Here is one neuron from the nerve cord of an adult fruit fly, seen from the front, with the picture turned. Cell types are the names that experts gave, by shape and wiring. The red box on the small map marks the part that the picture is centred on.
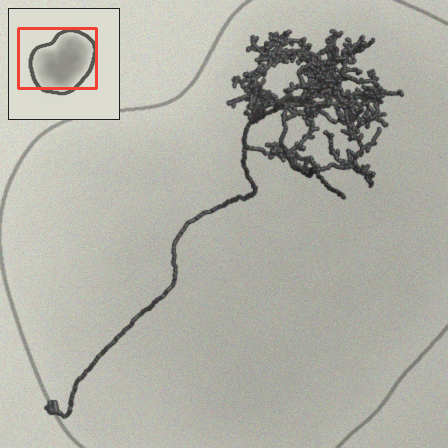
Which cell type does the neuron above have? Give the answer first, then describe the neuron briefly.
It is of cell type AN09B060. Its broad class is ascending neuron. Dozens of branch ends can be seen. As drawn here it is about as wide as it is tall.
